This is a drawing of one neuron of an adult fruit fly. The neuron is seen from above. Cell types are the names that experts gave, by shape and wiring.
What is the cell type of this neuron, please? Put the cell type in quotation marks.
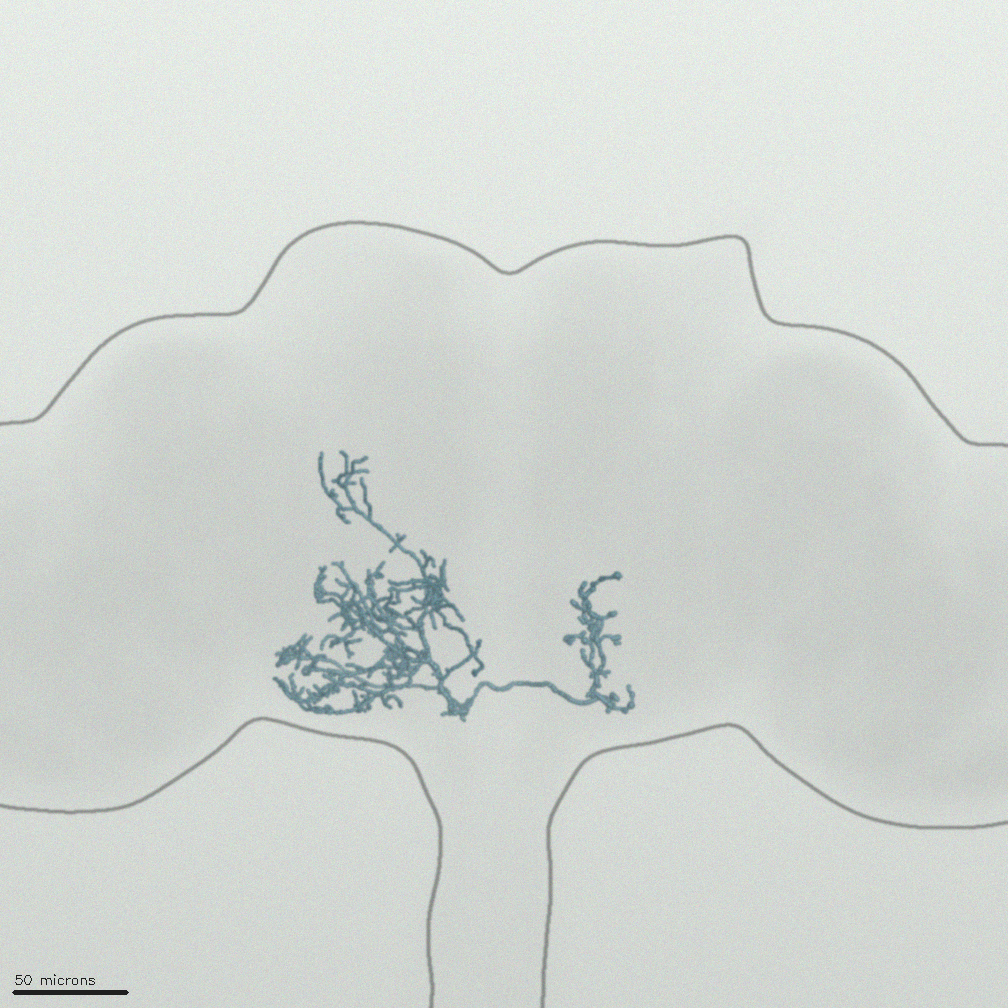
"PS336"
